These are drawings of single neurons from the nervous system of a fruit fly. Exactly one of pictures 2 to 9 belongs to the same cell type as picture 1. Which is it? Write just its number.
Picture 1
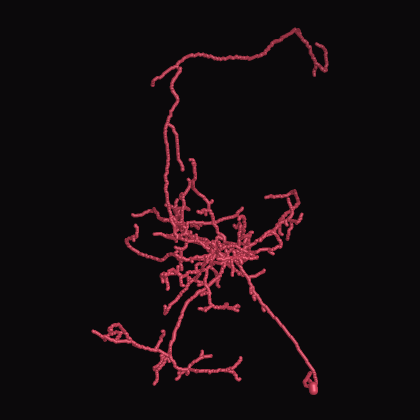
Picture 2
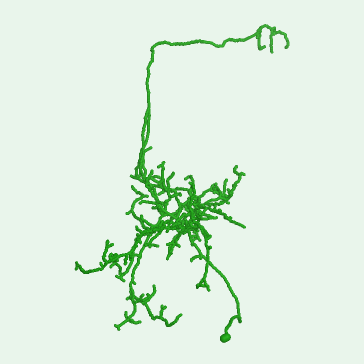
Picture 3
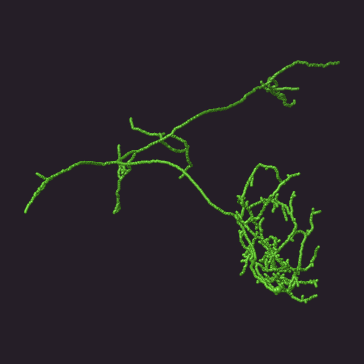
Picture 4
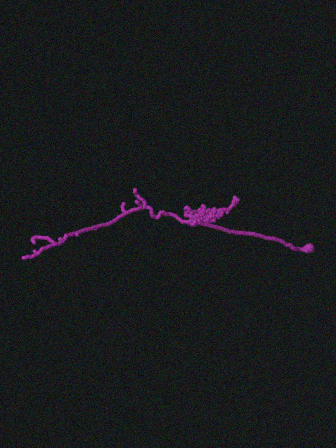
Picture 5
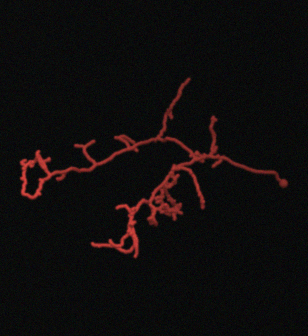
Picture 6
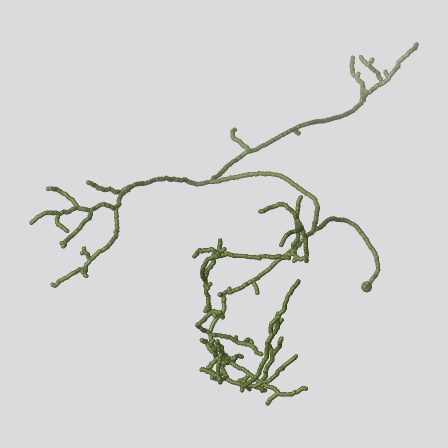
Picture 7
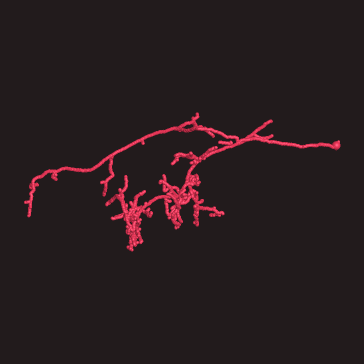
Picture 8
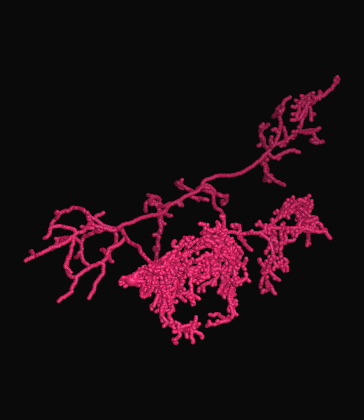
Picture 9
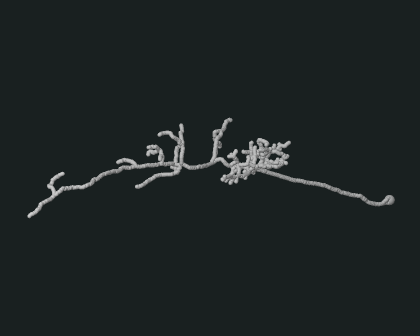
2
